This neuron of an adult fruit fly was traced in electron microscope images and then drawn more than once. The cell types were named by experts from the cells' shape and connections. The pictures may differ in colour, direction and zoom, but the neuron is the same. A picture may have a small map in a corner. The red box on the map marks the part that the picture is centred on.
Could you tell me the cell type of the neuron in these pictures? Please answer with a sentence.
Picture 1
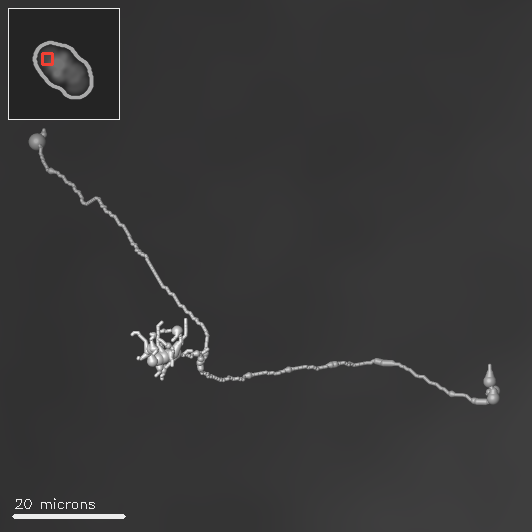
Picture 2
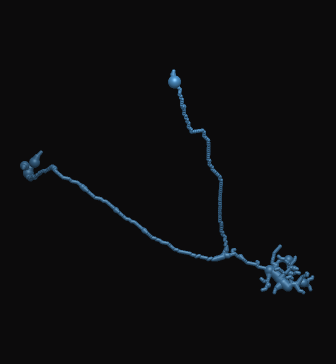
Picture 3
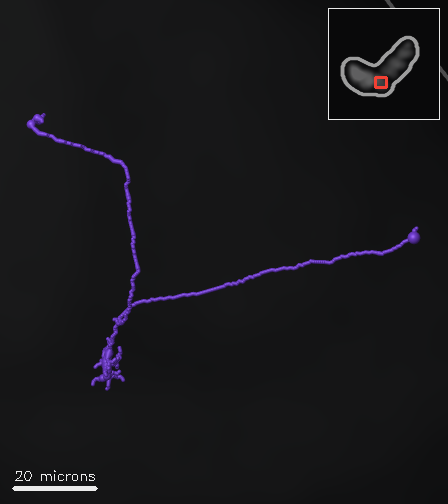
The cell type is T3.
